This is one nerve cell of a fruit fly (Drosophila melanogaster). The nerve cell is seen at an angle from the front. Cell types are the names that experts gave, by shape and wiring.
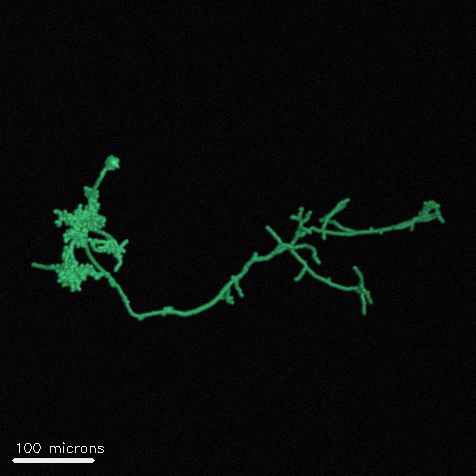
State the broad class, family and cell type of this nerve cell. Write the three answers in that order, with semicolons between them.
descending neuron; DNp; DNp18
